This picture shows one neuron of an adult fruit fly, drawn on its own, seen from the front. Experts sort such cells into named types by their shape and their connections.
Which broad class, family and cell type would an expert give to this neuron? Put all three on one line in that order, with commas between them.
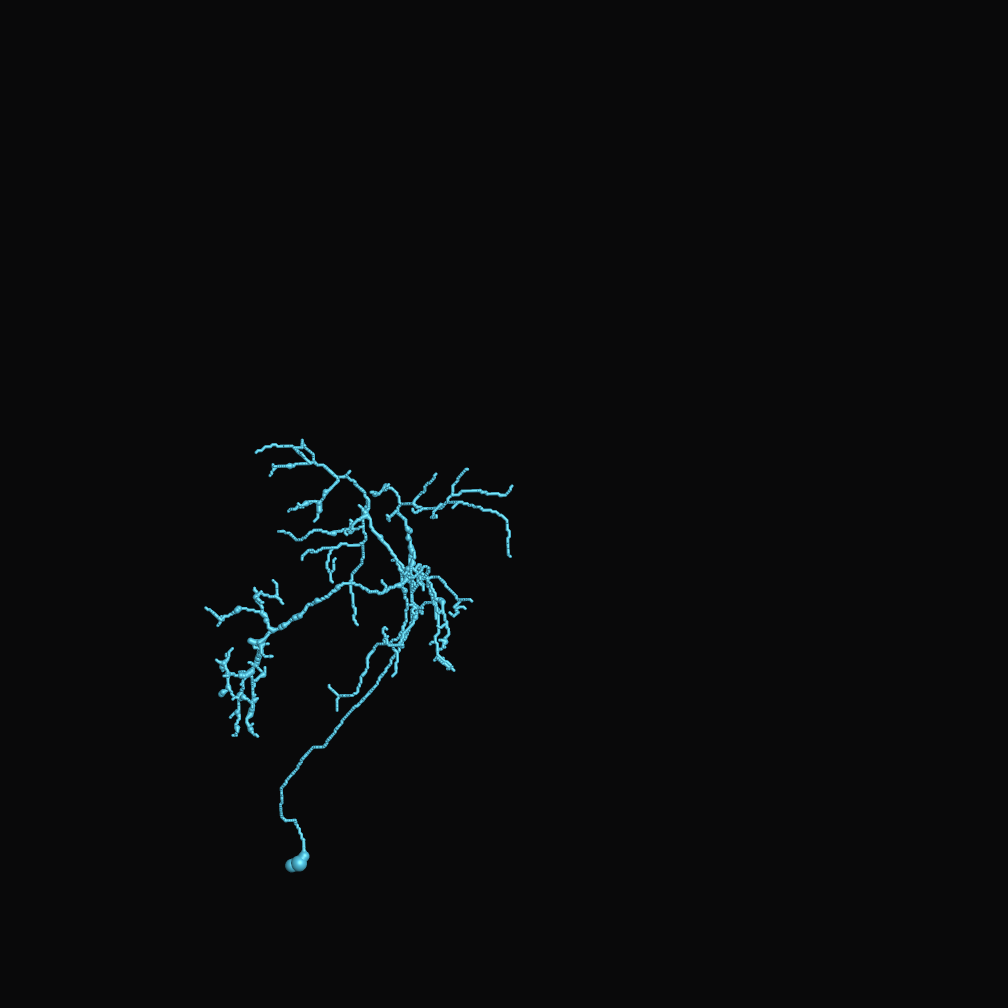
nerve-cord intrinsic neuron, hemilineage 21A, IN21A040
